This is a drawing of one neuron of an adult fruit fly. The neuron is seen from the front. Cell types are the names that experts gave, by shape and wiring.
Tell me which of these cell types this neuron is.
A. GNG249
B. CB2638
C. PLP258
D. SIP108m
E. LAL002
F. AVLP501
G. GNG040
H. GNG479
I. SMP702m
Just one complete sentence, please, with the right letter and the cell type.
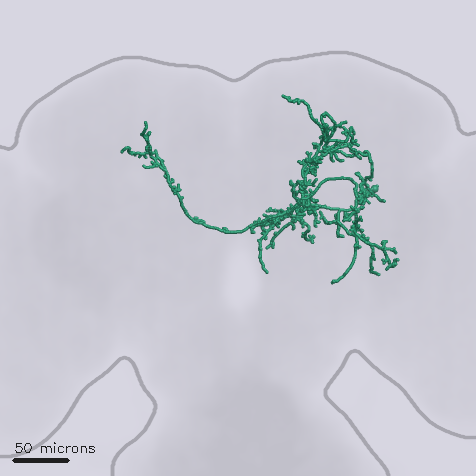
With respect to cell type, the neuron is SIP108m, option D.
